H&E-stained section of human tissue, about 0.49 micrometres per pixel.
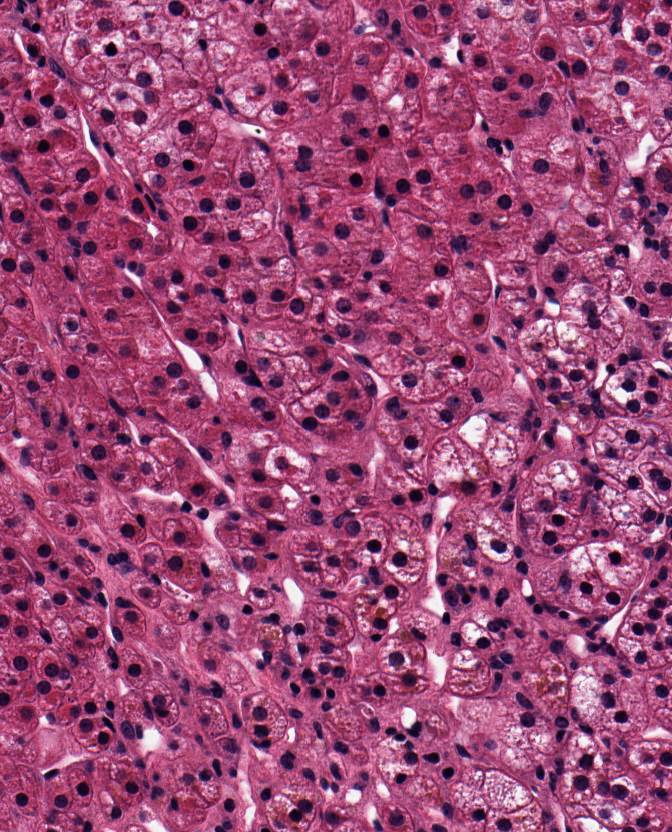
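Adrenal gland, haematoxylin and eosin. Cells run in cords separated by narrow slit-like spaces that pass obliquely from upper left toward lower right; these spaces are thin-walled channels lined by flattened, dark, elongated nuclei. Cells with pale, foamy, finely vacuolated cytoplasm are most numerous in the right half, whereas in the left part most cells have dense, evenly pink cytoplasm with few vacuoles.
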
